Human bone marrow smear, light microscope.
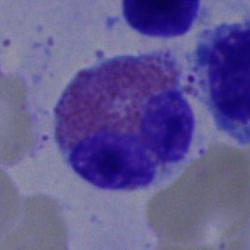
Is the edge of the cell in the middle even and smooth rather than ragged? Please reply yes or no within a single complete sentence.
Yes, in outline this cell is smooth rather than rough.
